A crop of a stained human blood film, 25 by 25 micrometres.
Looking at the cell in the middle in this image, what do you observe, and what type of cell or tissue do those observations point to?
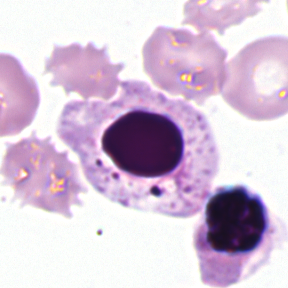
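Oval nucleus, smooth edge. Cytoplasm abundant, surrounding the nucleus on all sides, pale pinkish-lilac. Three small round dark bodies in the cytoplasm below the nucleus. Cell: normoblast.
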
